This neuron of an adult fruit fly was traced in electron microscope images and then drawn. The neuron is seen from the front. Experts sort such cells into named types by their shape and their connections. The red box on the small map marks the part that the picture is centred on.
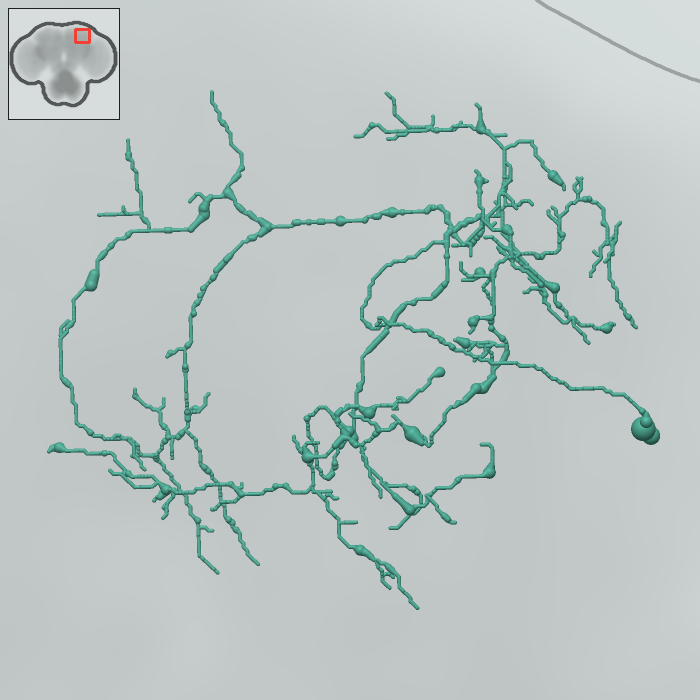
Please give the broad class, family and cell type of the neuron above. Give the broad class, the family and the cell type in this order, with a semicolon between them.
central-brain intrinsic neuron; hemilineage SLPad1_anterior; CB3049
